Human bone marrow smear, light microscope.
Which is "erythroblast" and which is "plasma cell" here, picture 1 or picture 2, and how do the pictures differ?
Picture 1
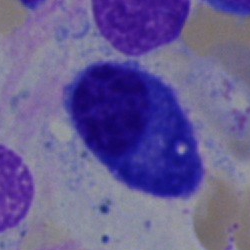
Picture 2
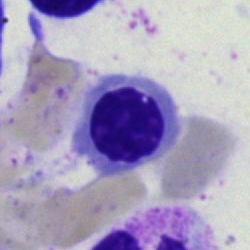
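Item one, identity: the plasma cell is in picture 1, the erythroblast in picture 2. Item two, nucleus: in the plasma cell it sits off-centre toward the upper left and stains densely in a dark blue-purple; in the erythroblast the chromatin is dense, dark purple and coarsely clumped, with no nucleolus visible.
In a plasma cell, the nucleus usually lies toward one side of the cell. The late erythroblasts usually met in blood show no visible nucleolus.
Item three, cytoplasm: the plasma cell's is deep blue, lies mostly on the lower right side of an oval cell whose long axis runs from upper left to lower right, and holds one small round clear white spot; the erythroblast's is pale blue with no visible granules.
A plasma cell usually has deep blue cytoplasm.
Item four, surroundings: pale red cells lie against the erythroblast on its left and right sides.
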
